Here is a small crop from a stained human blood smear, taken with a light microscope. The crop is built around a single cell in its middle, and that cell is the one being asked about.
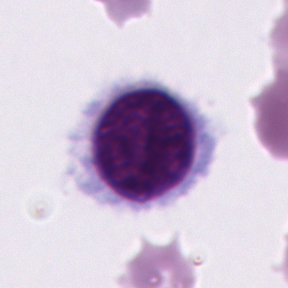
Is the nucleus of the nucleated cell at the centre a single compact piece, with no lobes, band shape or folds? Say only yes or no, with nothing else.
Yes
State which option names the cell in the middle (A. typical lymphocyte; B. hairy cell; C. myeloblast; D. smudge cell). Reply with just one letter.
B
